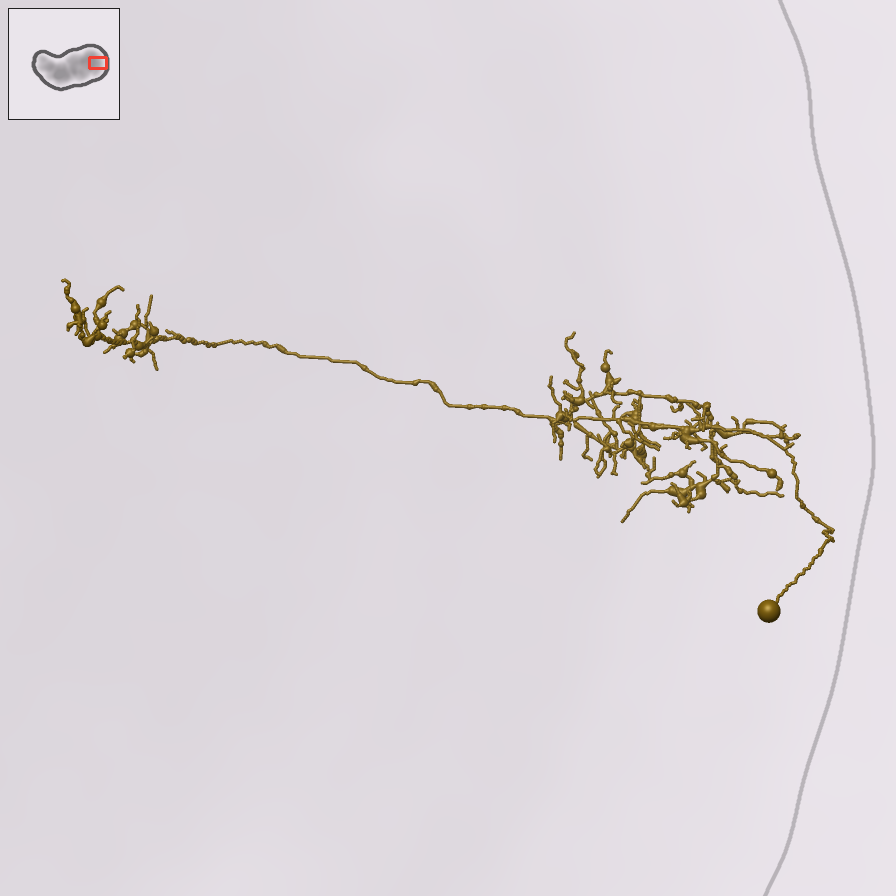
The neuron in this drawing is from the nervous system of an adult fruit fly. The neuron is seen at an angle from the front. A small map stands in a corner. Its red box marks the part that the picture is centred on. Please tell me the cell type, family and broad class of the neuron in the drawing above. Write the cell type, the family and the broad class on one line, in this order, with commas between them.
Tm37, Tm, optic-lobe intrinsic neuron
